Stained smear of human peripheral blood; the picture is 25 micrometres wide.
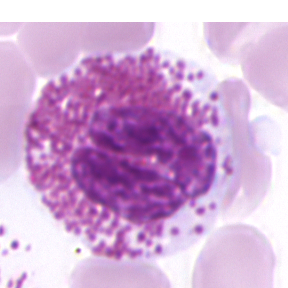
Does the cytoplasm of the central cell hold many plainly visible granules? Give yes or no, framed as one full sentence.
Yes, it is many visible granules that the cytoplasm of this cell contains.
